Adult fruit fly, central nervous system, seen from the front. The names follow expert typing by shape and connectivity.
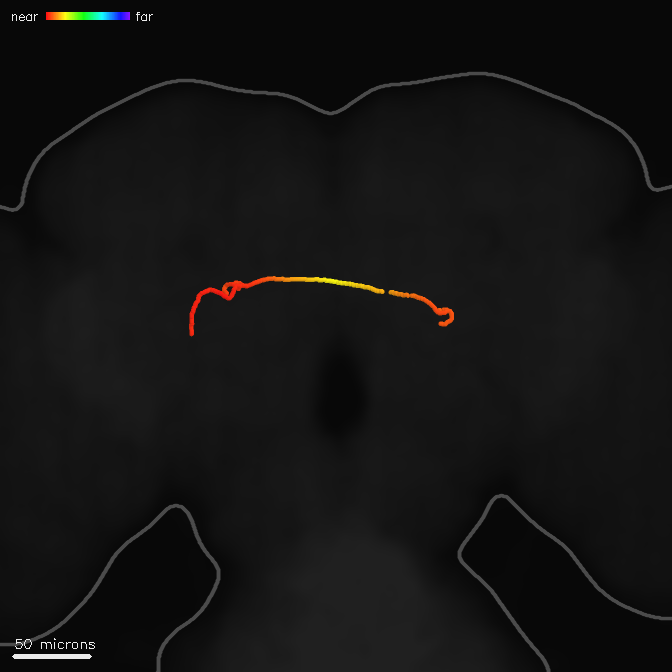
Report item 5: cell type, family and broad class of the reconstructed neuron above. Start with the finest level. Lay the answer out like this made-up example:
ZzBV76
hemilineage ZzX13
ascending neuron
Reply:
ORN_DA3
class olfactory
sensory neuron entering the brain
